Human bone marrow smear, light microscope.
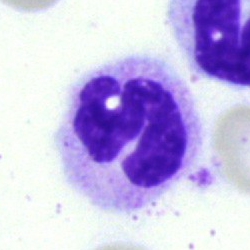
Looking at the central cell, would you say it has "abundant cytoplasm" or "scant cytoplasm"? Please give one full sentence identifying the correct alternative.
The cytoplasm of this cell is abundant.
